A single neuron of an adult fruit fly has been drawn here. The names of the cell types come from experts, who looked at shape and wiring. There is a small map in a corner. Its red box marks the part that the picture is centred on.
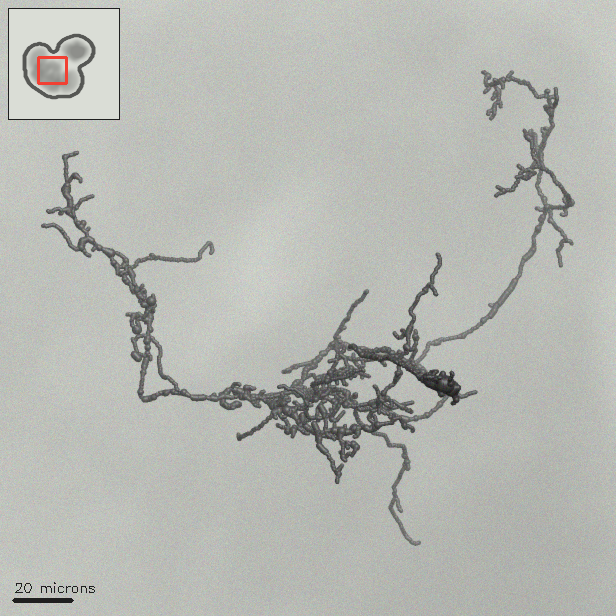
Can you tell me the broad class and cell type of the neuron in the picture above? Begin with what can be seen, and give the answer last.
By the scale bar it is about 190 microns wide in this view. The picture shows dozens of branch ends. It is a central-brain intrinsic neuron. It is of cell type VES027.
